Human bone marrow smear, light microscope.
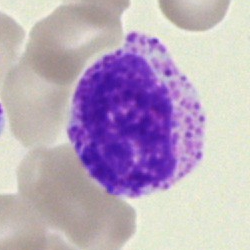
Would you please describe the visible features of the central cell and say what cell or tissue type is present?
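The chromatin is deep purple and coarsely clumped, with no distinct nucleolus to be made out in the nucleus. Pale cytoplasm forms a rim, widest on the right side of the cell, and is dotted with many purple granules. The cell is a basophil.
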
